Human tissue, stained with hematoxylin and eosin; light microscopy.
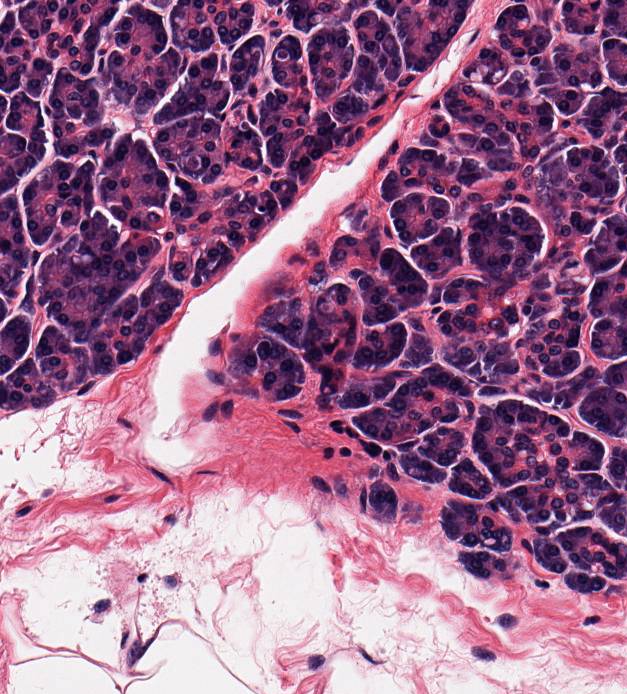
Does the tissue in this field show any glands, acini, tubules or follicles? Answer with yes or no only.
Yes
